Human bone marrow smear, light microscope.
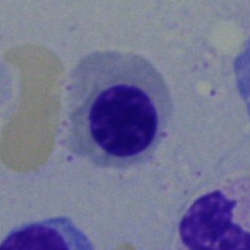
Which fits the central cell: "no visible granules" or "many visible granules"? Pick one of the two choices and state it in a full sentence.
What its cytoplasm shows is an absence of visible granules.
